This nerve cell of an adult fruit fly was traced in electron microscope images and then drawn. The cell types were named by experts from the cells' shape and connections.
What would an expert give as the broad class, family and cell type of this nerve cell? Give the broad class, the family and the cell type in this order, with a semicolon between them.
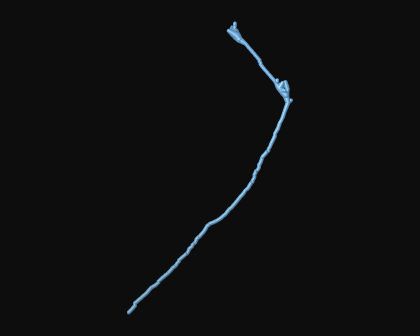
optic-lobe intrinsic neuron; L; L1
